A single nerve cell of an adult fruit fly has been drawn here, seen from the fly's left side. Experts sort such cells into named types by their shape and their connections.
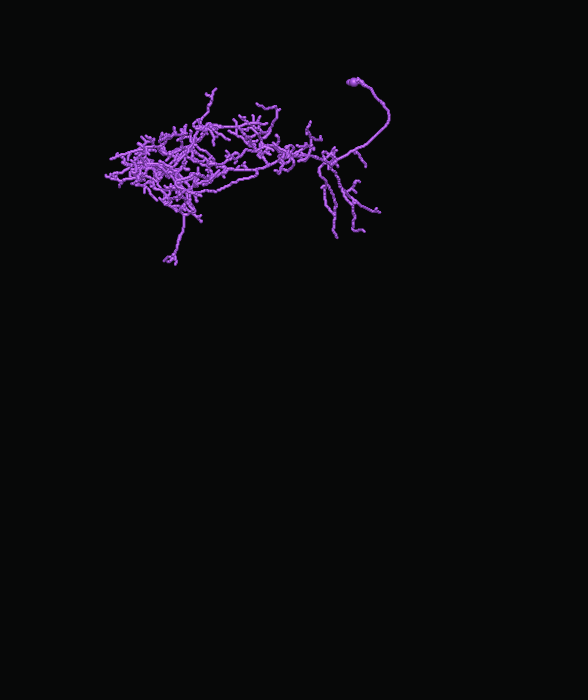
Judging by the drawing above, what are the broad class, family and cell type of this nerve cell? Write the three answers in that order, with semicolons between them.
central-brain intrinsic neuron; LHPD; LHPD2c7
